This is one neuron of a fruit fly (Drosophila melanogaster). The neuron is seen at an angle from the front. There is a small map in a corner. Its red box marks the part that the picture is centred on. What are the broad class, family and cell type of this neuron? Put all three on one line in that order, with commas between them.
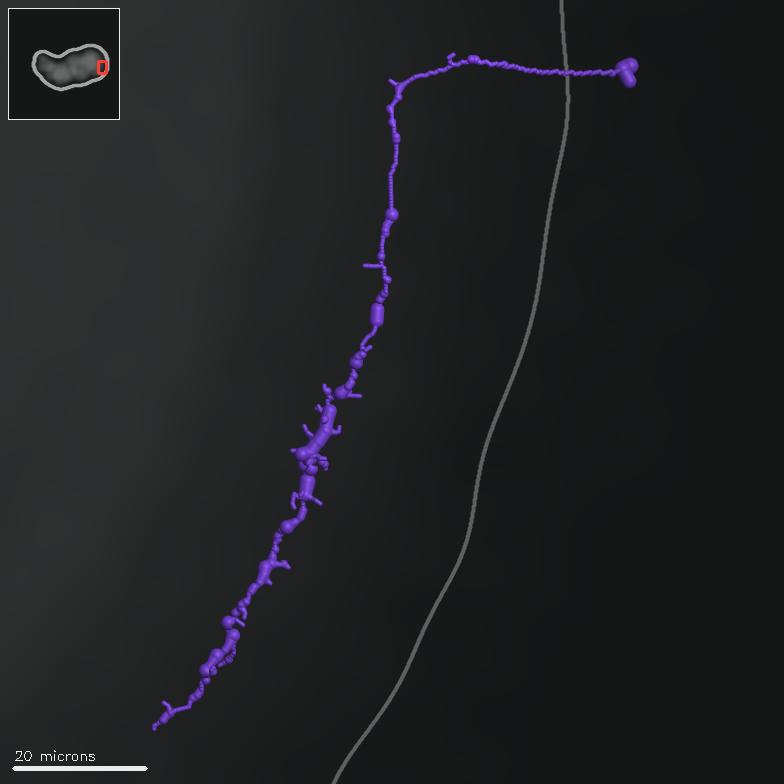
optic-lobe intrinsic neuron, Dm, Dm3c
